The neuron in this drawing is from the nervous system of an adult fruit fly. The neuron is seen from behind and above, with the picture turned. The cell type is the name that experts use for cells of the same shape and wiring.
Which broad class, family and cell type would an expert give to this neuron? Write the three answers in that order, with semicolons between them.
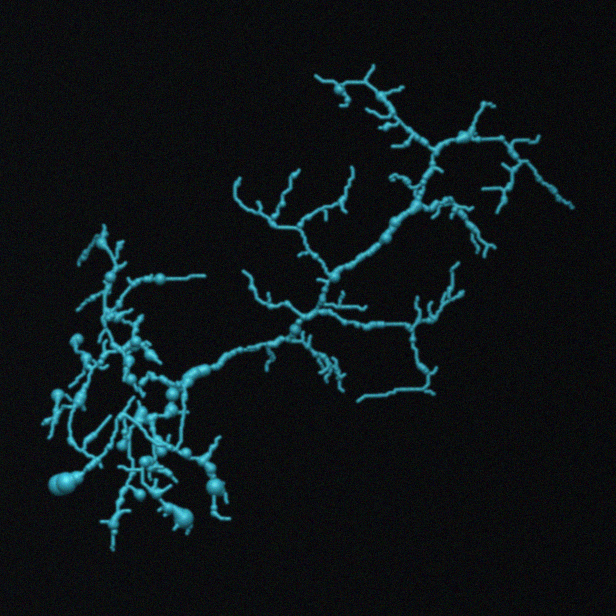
central-brain intrinsic neuron; hemilineage LHd2; CB2600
